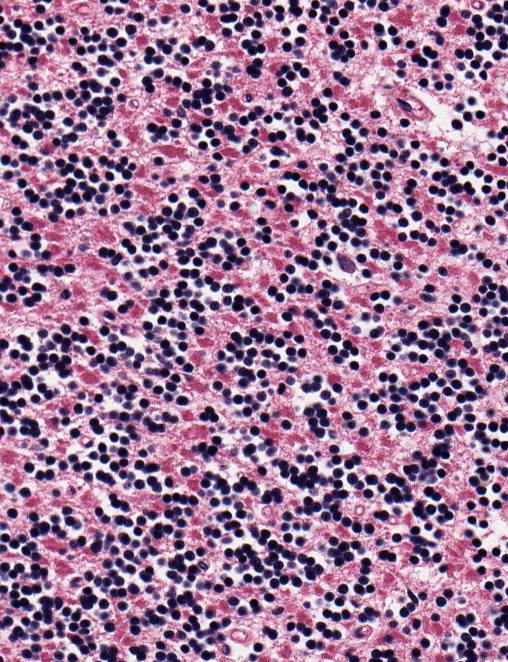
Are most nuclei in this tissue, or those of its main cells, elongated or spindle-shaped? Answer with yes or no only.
No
